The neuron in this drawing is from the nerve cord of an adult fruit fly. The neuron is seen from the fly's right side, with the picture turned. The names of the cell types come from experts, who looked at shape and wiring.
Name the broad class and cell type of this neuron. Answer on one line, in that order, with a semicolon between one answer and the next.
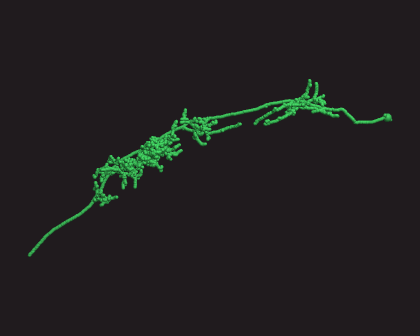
ascending neuron; ANXXX102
